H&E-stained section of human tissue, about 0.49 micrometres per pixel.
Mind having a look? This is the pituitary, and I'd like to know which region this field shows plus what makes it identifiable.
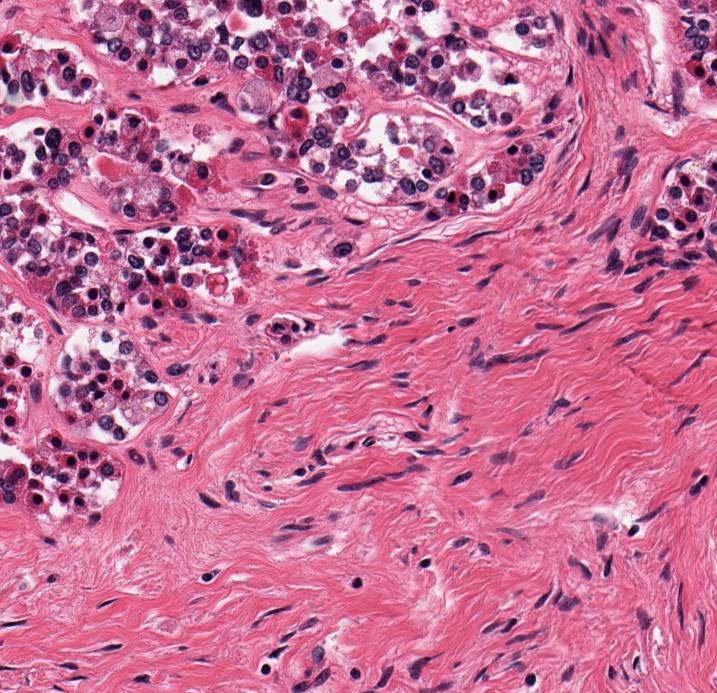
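It's dense connective tissue, the dense pink fibrous tissue filling the lower and right part. Its lower right part holds spindle-shaped fibroblast nuclei lying along wavy collagen fibres.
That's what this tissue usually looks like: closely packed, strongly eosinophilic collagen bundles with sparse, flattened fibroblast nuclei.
At upper left, the cells sit in rounded nests between thin pink fibrous bands.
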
